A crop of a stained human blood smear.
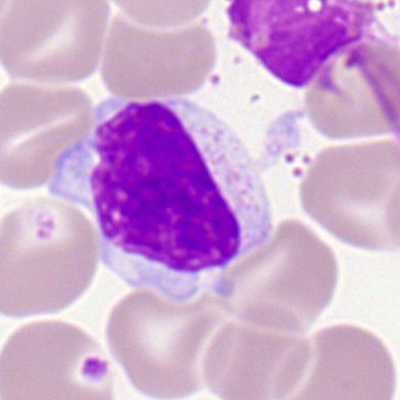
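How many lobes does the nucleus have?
Just one: it is a single unlobed mass, with dark purple, coarsely clumped chromatin.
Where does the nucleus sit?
Toward the left side of the cell.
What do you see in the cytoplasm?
Fine pink-purple granules scattered in it.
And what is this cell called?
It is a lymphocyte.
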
